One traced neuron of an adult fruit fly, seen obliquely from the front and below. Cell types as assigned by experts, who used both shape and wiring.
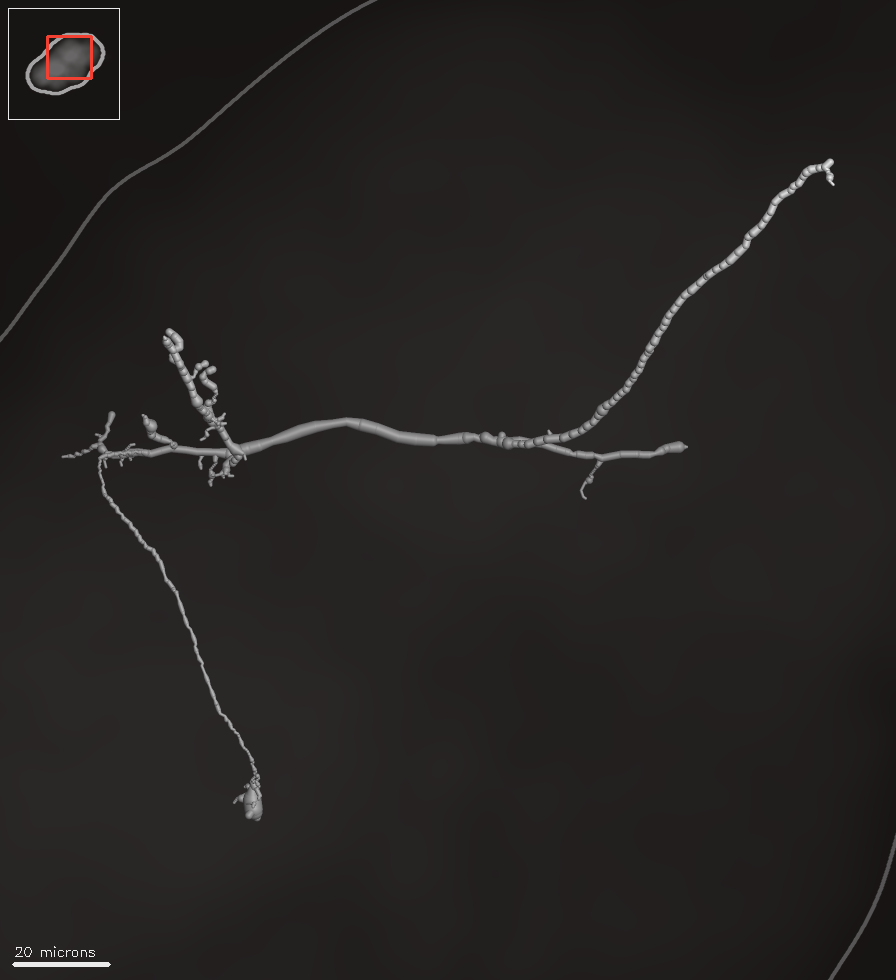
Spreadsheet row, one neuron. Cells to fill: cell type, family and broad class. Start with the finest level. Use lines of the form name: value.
cell type: IN06A022
family: hemilineage 06A
broad class: nerve-cord intrinsic neuron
